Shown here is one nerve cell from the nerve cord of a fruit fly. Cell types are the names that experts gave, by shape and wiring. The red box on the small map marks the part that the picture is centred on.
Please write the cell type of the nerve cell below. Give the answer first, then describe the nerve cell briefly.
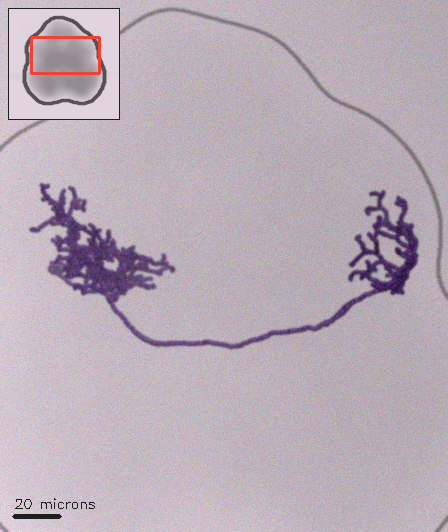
The cell type is IN01A038. This is a nerve-cord intrinsic neuron. From left to right in the picture it spans about 170 microns. The picture shows dozens of branch ends.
